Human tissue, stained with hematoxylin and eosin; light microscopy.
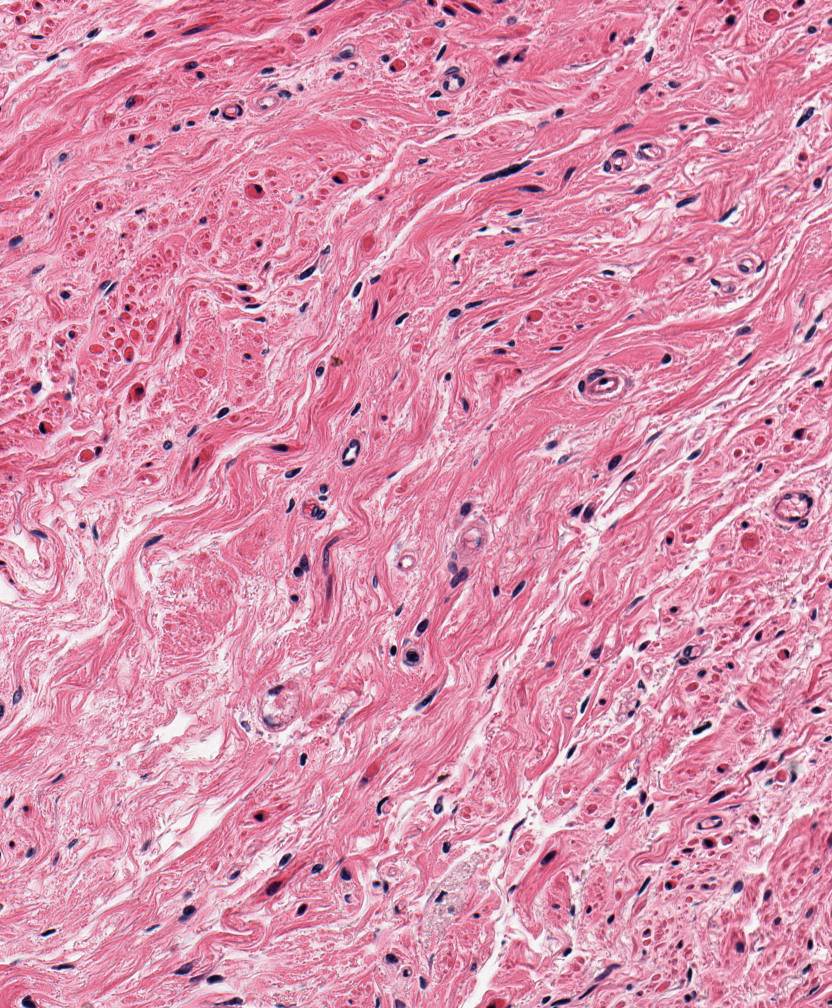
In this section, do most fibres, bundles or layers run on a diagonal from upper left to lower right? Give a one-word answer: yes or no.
No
